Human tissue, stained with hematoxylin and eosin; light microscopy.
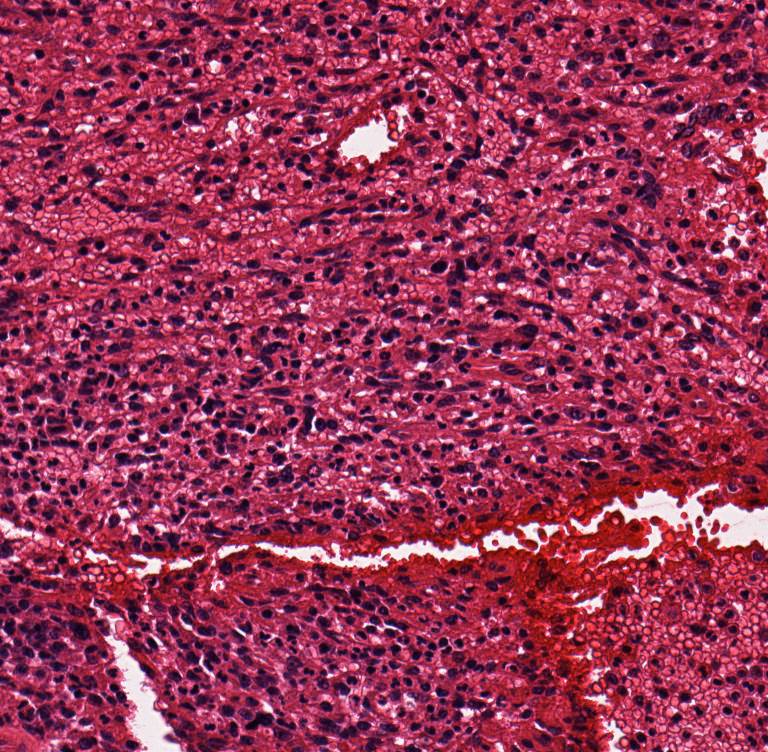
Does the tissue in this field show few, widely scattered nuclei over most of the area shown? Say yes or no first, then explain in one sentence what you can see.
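No. Densely packed cells form solid sheets across the whole field, with no glands or tubules.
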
